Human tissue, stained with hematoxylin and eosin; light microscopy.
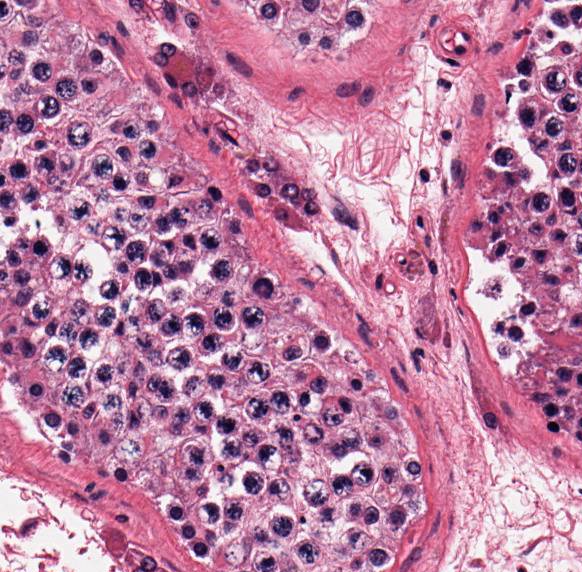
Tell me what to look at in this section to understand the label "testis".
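This is testis. Fitting that, the large left tubule holds many layers of rounded germ cells, many being spermatocytes with large round nuclei and coarse, thread-like dark chromatin.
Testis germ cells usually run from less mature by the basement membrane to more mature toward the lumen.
Yet no clear open central lumen is seen.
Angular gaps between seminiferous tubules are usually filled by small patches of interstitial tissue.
Here a broad band of loose, pale pink tissue with wavy fibres and spindle-shaped nuclei crosses diagonally instead.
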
